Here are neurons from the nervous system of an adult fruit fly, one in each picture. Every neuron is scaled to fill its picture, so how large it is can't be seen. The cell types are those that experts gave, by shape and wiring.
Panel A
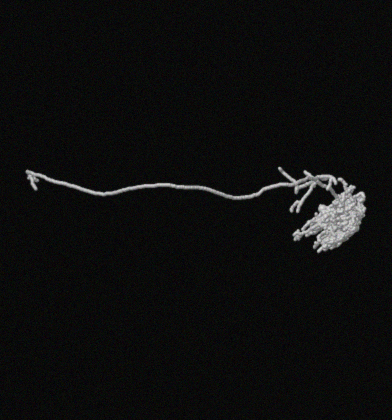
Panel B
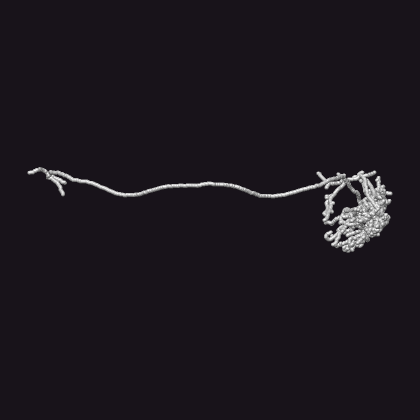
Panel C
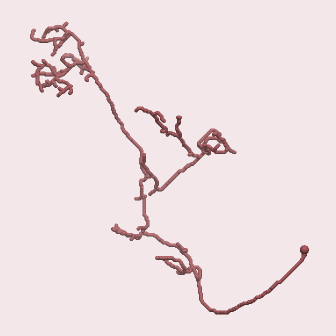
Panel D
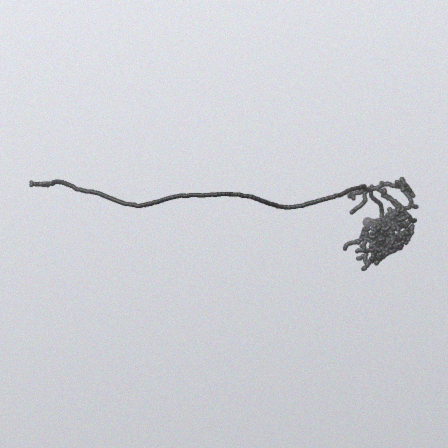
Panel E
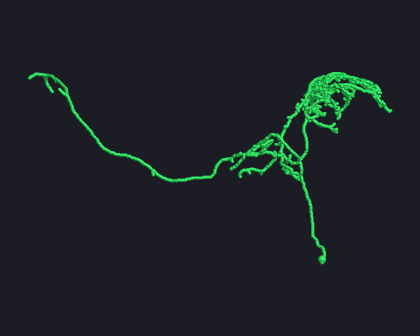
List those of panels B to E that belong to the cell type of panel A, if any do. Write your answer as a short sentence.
Panel B and panel D are of the same cell type.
